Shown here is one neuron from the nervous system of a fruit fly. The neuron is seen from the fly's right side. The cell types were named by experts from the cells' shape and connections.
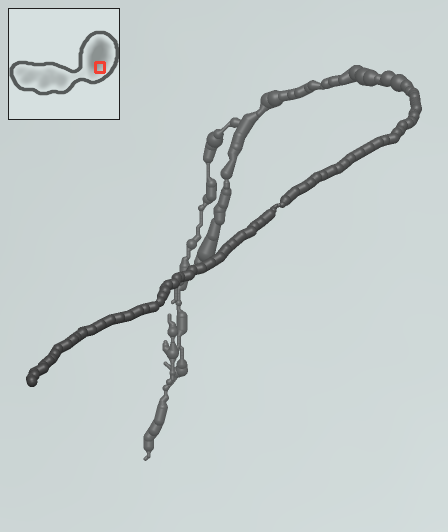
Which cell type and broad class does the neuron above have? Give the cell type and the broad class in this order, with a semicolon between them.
HBeyelet; photoreceptor or other optic-lobe sensory neuron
